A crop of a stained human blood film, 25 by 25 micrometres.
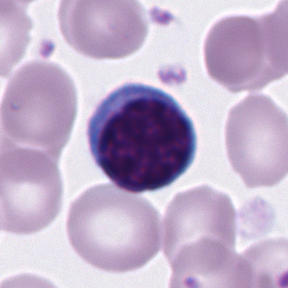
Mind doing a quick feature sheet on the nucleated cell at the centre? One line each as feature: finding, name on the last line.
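Cell: about 10 micrometres across
Nucleus: about 8 micrometres across, round in outline
Placement: nucleus shifted toward the lower right
Chromatin: dark purple, coarsely clumped
Crescent: thin cytoplasm, widest at the upper left
Stain: cytoplasm blue
Identity: typical lymphocyte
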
